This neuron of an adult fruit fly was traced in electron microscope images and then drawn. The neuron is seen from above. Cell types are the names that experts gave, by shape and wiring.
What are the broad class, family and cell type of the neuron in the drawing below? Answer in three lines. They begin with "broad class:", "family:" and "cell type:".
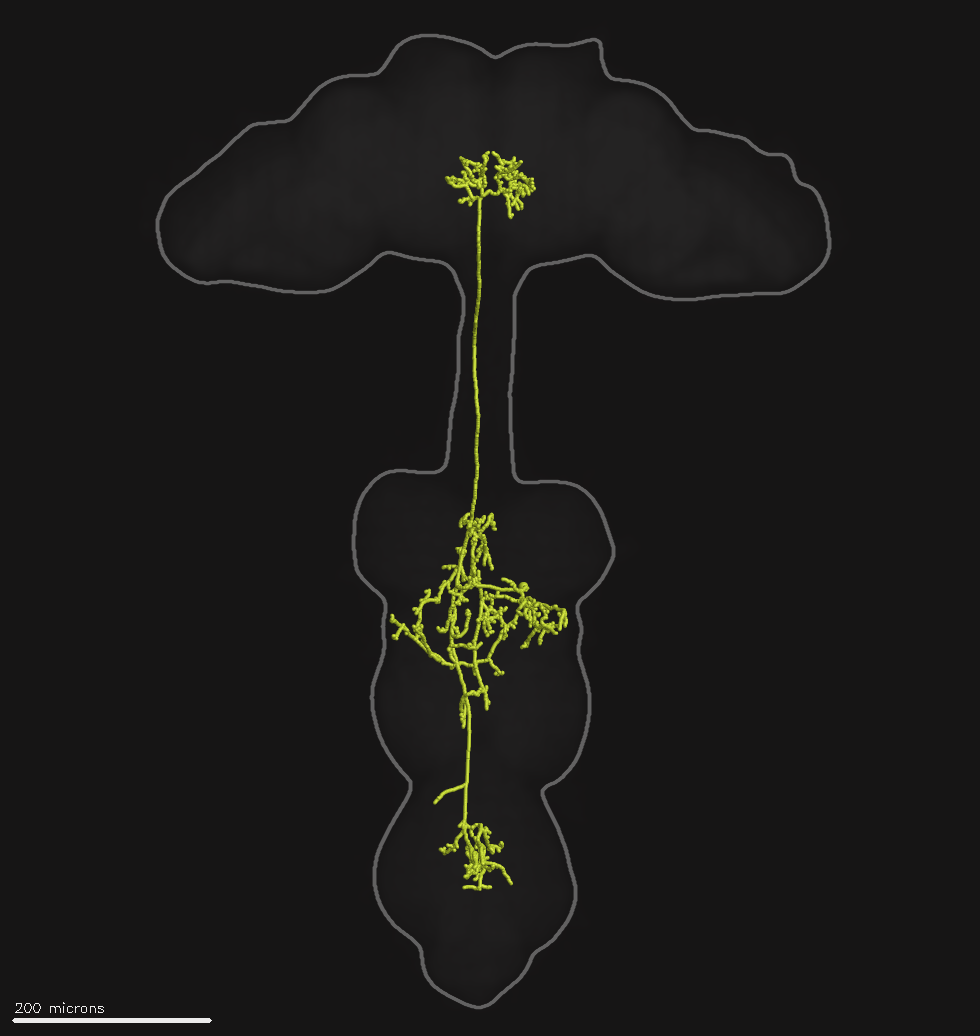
broad class: ascending neuron
family: hemilineage 05B
cell type: AN05B046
